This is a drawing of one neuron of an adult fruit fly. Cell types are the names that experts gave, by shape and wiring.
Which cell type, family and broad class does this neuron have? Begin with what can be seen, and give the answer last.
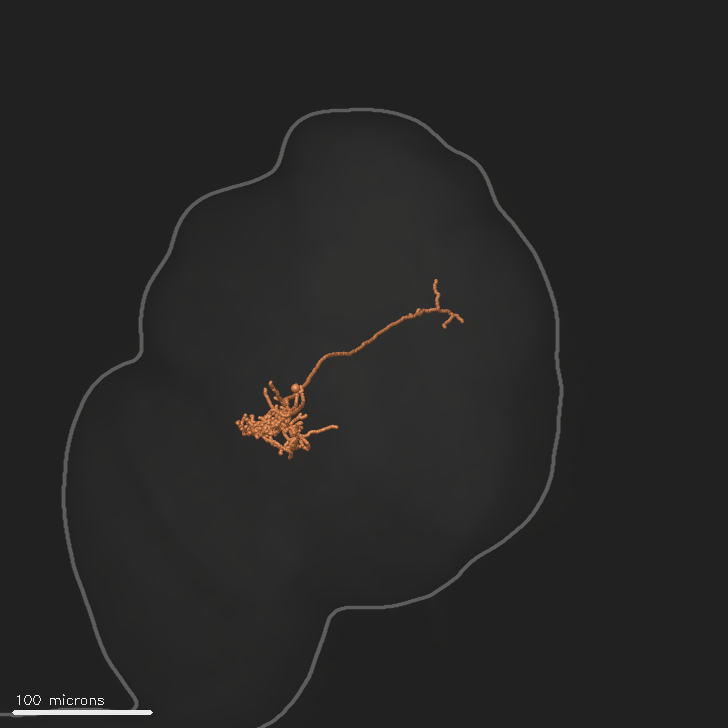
The cell body can be seen in the middle of the picture. From left to right in the picture it spans about 170 microns. Its cell type is PVLP064. The family is hemilineage VLPl&d1_lateral. Its broad class is central-brain intrinsic neuron.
